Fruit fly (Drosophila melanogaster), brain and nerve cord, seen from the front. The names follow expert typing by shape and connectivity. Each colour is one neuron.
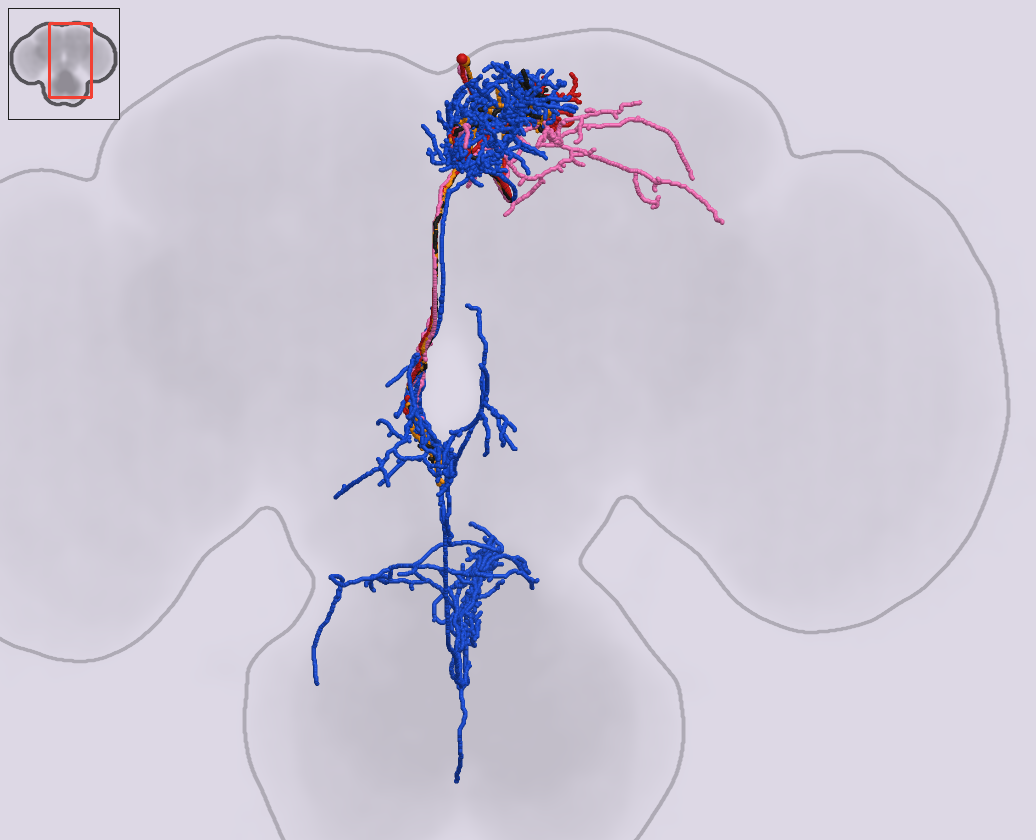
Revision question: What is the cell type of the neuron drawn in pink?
SMP461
